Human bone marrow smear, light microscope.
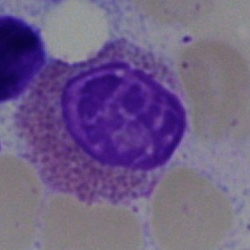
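Eosinophil, the cell in the middle. Its nucleus lies toward the right, the chromatin dark purple and clumped, broken by pale streaks. The cytoplasm seems plentiful, widest on the left of the nucleus, and the outline looks irregular, a little ragged.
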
